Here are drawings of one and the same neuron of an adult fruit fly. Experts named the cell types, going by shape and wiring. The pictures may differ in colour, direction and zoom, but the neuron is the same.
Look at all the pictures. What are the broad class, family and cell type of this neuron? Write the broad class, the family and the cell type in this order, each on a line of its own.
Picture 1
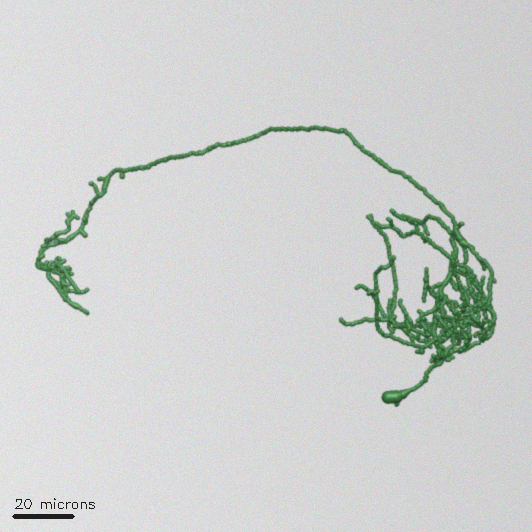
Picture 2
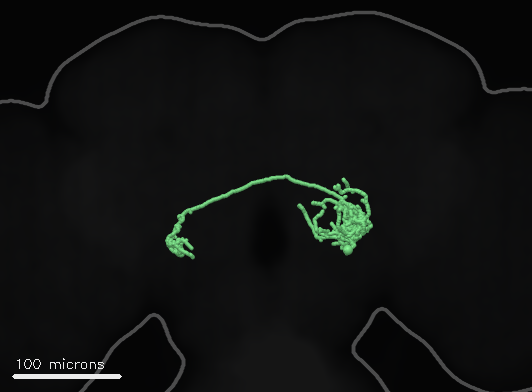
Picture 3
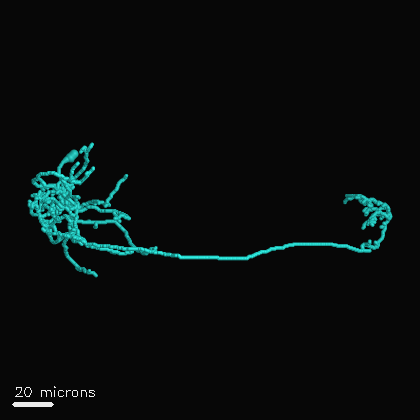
central-brain intrinsic neuron
hemilineage ALv2
CB4083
